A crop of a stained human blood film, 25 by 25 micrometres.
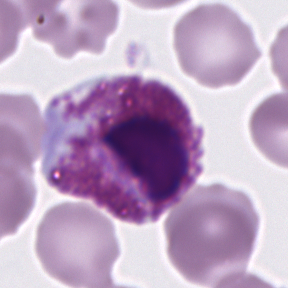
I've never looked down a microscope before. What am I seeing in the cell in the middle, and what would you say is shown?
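The cell measures about 15 by 13 micrometres, about 1.75 times as wide as a whole red cell. Its single unlobed nucleus, uniformly dense and dark with little chromatin pattern visible, lies in the right half. Coarse purple-red granules pack most of the cytoplasm, leaving a pale blue, nearly granule-free zone at the left edge. This is an eosinophil.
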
